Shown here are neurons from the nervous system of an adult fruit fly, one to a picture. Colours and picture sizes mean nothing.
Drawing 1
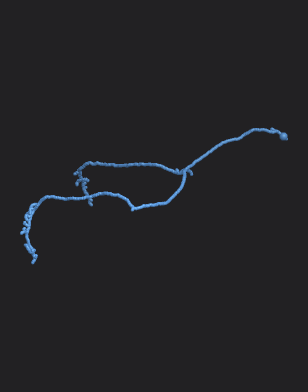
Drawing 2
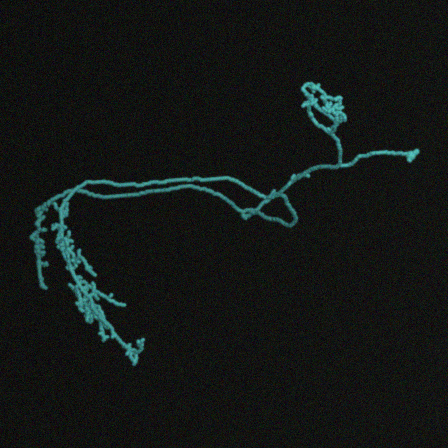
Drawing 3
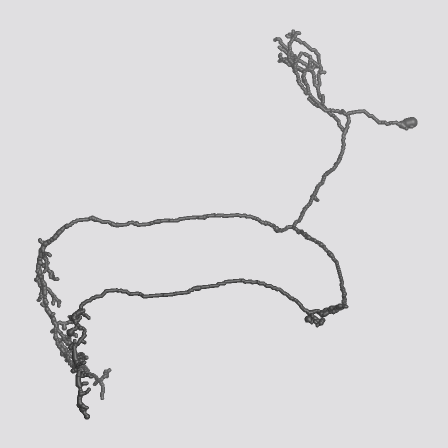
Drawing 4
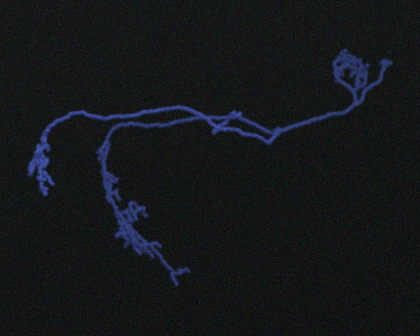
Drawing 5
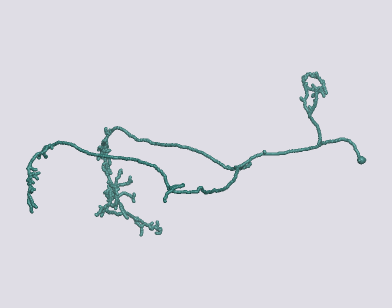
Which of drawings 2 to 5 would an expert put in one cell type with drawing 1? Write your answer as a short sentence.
None of them is of the same cell type.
